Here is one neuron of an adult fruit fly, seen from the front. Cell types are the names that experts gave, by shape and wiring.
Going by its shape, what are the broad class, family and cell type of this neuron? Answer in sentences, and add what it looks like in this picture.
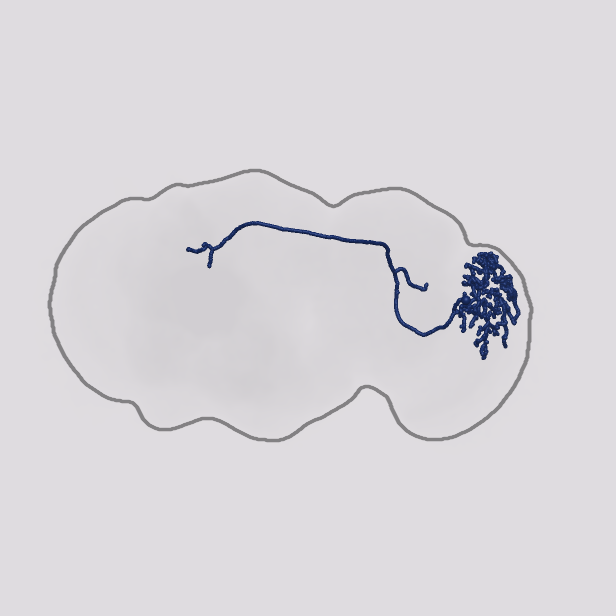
This is a visual projection neuron. Its family is MeVPLo. It is of cell type MeVPLo2. The cell body can be seen on the right of the picture. As drawn here it is wider than it is tall.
